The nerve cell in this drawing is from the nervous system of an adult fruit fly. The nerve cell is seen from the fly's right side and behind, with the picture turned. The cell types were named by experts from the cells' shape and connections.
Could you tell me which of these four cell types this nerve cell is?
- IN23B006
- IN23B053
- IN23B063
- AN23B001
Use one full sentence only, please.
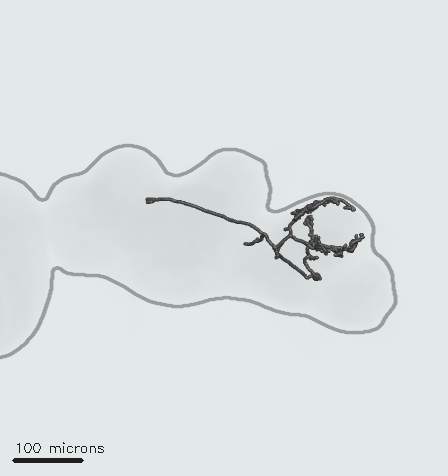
Under the cell type IN23B053 falls this nerve cell.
